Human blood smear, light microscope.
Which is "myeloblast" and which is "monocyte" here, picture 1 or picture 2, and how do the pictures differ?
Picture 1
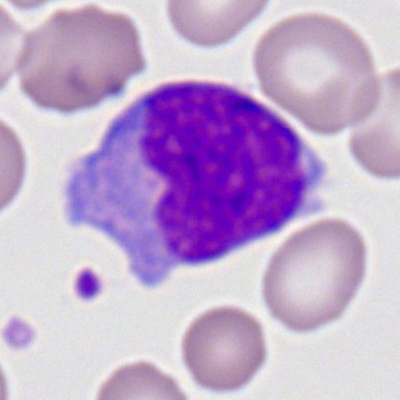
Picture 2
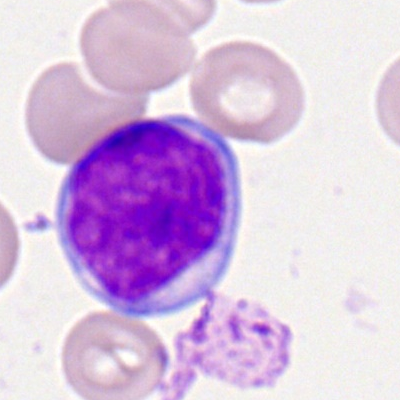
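Monocyte in picture 1, myeloblast in picture 2. Outline: picture 1 irregular, ragged on the left side; picture 2 smooth, roughly round. Picture 1 chromatin: dark purple, clumped in a mottled pattern.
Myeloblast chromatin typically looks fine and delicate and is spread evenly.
Picture 1 cytoplasm: moderate in amount, not a thin rim.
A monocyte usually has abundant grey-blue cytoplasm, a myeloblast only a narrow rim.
Granules: no distinct coarse granules in picture 1; none visible in picture 2. Vacuoles: none in either cell.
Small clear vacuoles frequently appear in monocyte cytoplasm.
Platelets: one small purple platelet just below and left of the cell in picture 1; a clump just below and right of the cell in picture 2.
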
